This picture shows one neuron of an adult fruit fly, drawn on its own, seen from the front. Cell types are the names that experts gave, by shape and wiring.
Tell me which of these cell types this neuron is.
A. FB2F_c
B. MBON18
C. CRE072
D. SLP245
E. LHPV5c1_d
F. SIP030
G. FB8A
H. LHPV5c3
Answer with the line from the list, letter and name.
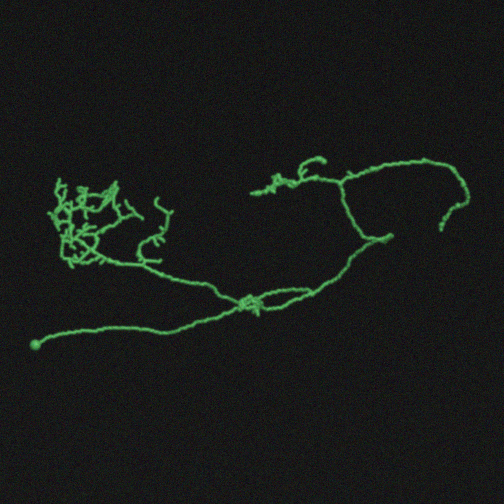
D. SLP245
